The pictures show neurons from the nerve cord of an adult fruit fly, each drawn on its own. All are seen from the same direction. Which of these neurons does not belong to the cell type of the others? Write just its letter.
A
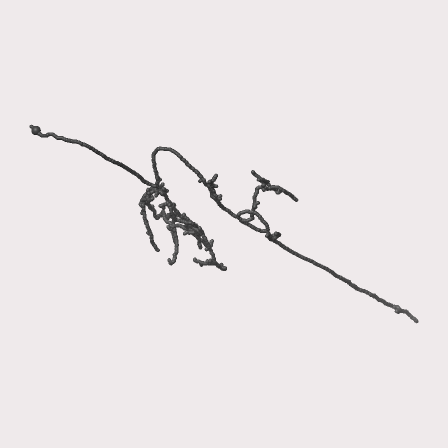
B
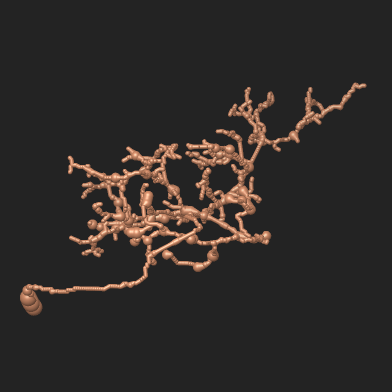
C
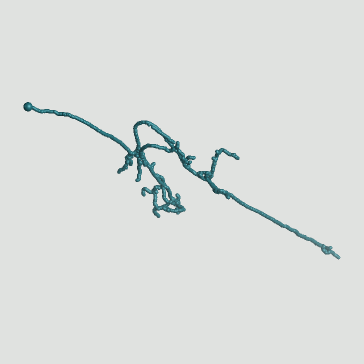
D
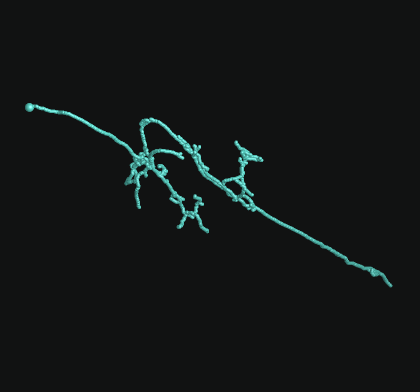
B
